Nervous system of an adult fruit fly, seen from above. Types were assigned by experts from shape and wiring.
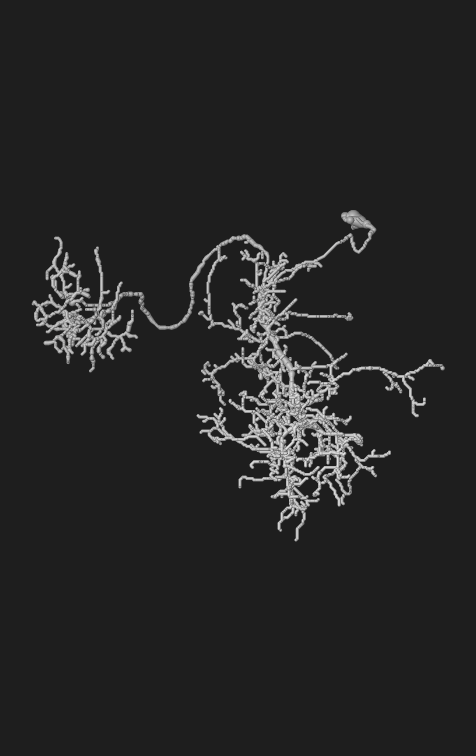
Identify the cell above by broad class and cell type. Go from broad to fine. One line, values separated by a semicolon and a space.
central-brain intrinsic neuron; SMP146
